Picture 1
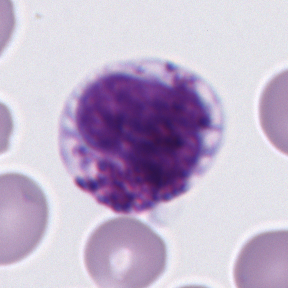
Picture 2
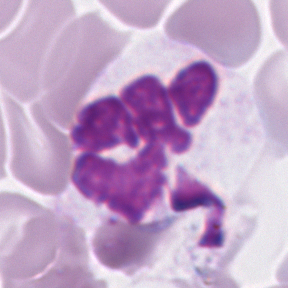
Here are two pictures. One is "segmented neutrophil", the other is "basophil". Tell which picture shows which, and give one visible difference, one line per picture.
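Picture 1: basophil. The nucleus fills most of the cell and has an irregular, indistinct outline.
Picture 2: segmented neutrophil. The cytoplasm is plentiful and very pale pinkish-lilac.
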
